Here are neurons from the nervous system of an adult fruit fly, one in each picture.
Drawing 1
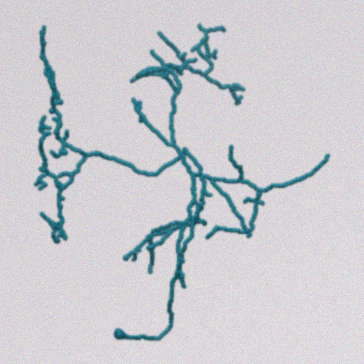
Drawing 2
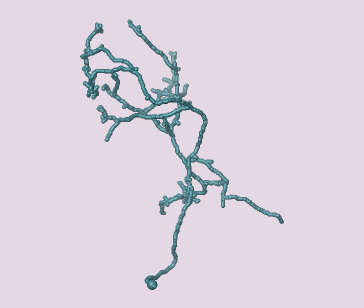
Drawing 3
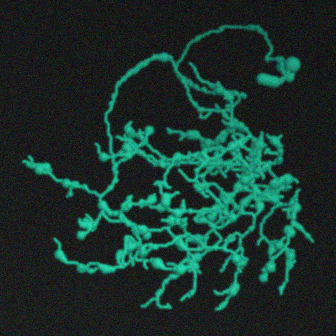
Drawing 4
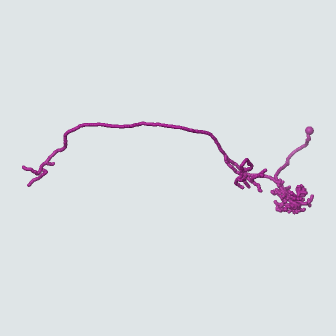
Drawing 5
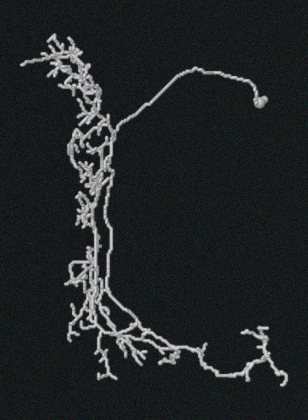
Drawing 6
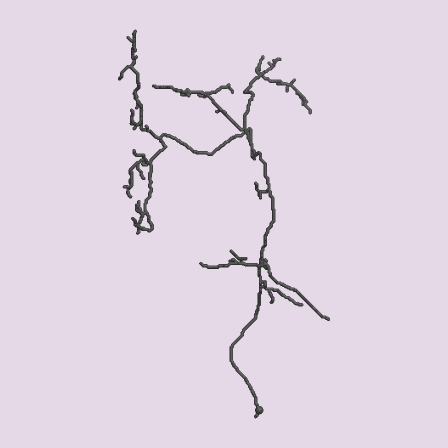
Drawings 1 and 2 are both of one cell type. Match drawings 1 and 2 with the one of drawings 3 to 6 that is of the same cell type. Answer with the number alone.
6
